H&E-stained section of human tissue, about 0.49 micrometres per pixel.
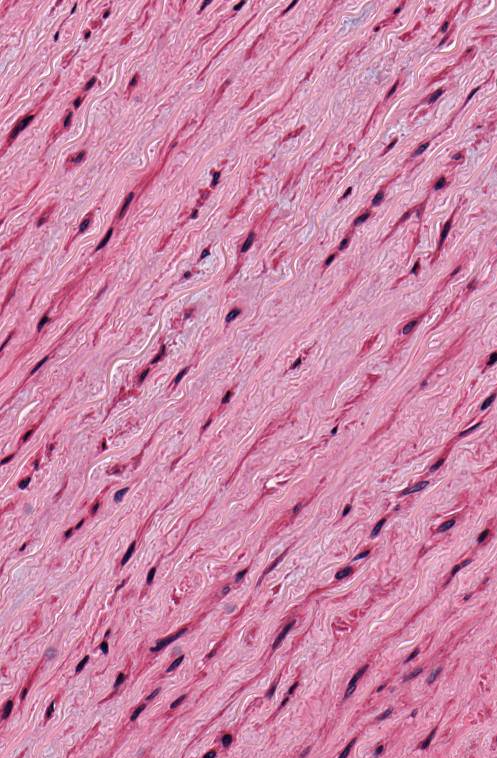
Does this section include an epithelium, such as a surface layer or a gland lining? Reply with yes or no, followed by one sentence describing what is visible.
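No. No epithelium or glands are present anywhere in the field.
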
